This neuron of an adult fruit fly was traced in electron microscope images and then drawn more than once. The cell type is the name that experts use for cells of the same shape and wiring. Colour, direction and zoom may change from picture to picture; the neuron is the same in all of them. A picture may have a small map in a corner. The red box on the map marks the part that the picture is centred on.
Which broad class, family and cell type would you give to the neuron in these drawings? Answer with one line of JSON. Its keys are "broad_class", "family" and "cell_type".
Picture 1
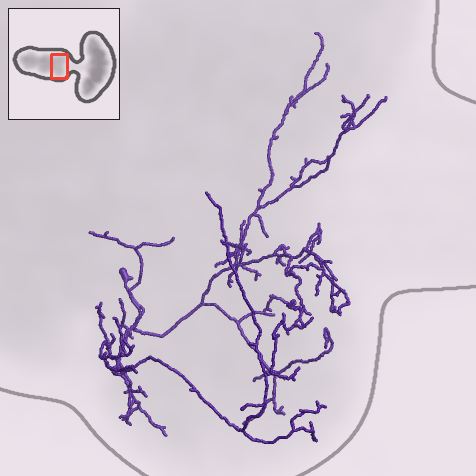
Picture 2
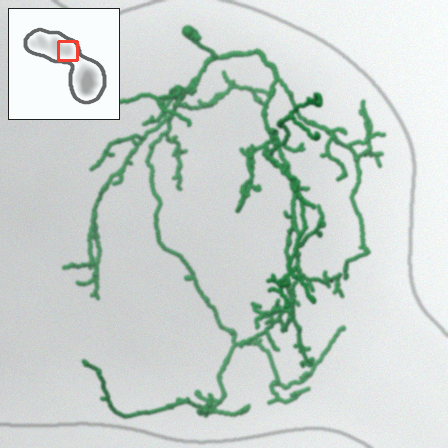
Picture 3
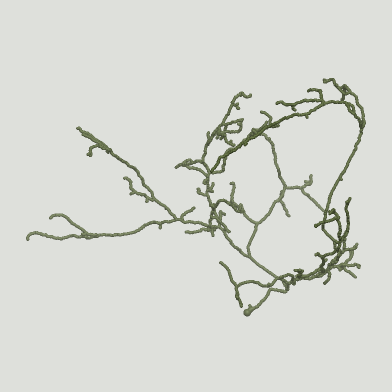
{"broad_class": "nerve-cord intrinsic neuron", "family": "hemilineage 04B", "cell_type": "IN04B041"}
